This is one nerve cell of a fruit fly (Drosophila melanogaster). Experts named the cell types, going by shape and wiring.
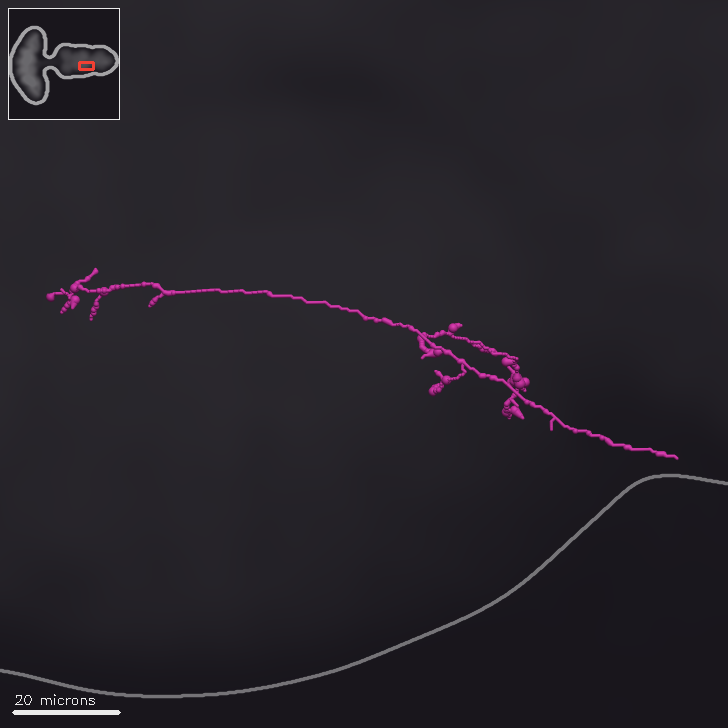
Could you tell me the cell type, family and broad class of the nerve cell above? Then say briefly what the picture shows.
Its cell type is SNpp41. Its family is called class mechanosensory proprioceptive. This is a sensory neuron entering the nerve cord. It lies in the nerve cord. The drawing shows no cell body. By the scale bar it is about 120 microns wide in this view.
